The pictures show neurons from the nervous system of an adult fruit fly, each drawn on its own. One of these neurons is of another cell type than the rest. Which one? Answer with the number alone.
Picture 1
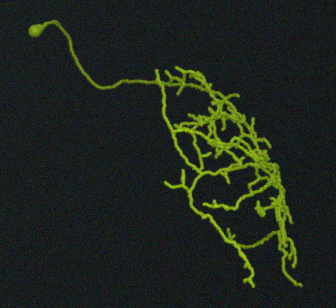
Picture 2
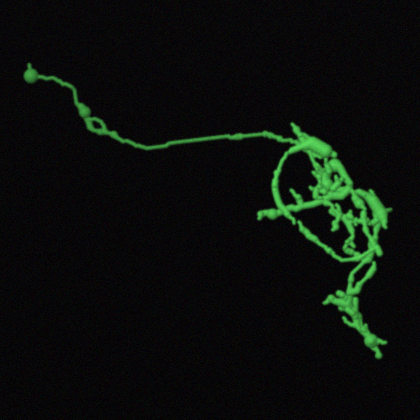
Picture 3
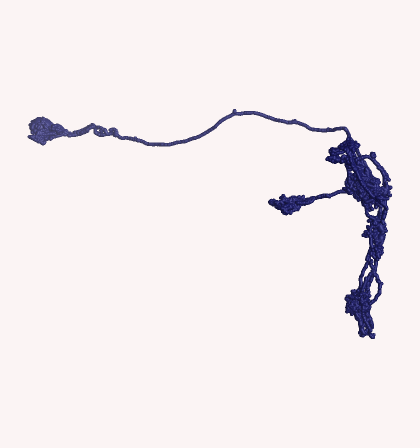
1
